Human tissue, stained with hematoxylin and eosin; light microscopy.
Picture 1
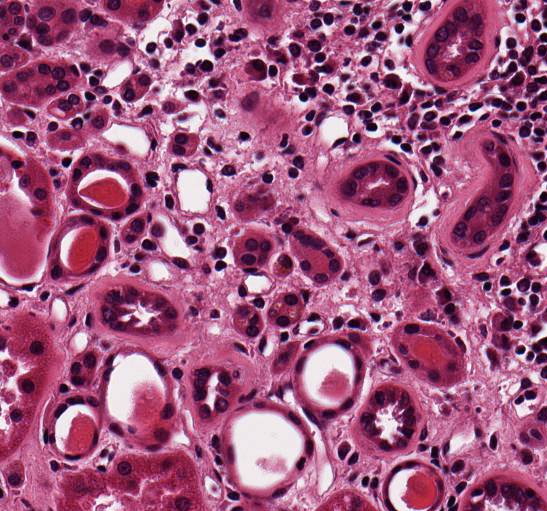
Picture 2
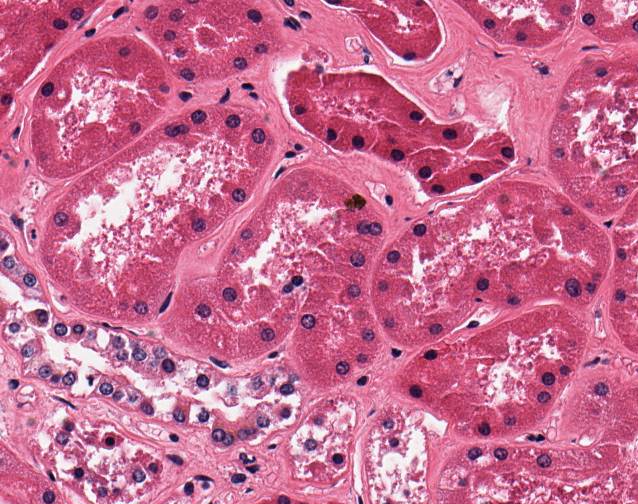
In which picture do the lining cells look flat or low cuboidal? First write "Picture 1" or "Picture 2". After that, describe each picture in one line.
Picture 1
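What picture 1 shows: Some tubules in the lower part of the field are dilated, with round open lumens lined by flattened epithelium.
What picture 2 shows: The large tubules are lined by a single layer of tall cells with abundant, granular, deeply eosinophilic cytoplasm.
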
